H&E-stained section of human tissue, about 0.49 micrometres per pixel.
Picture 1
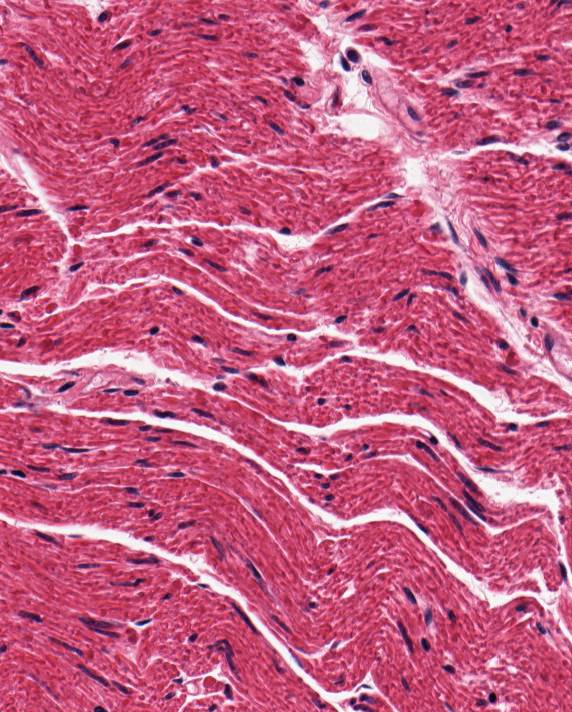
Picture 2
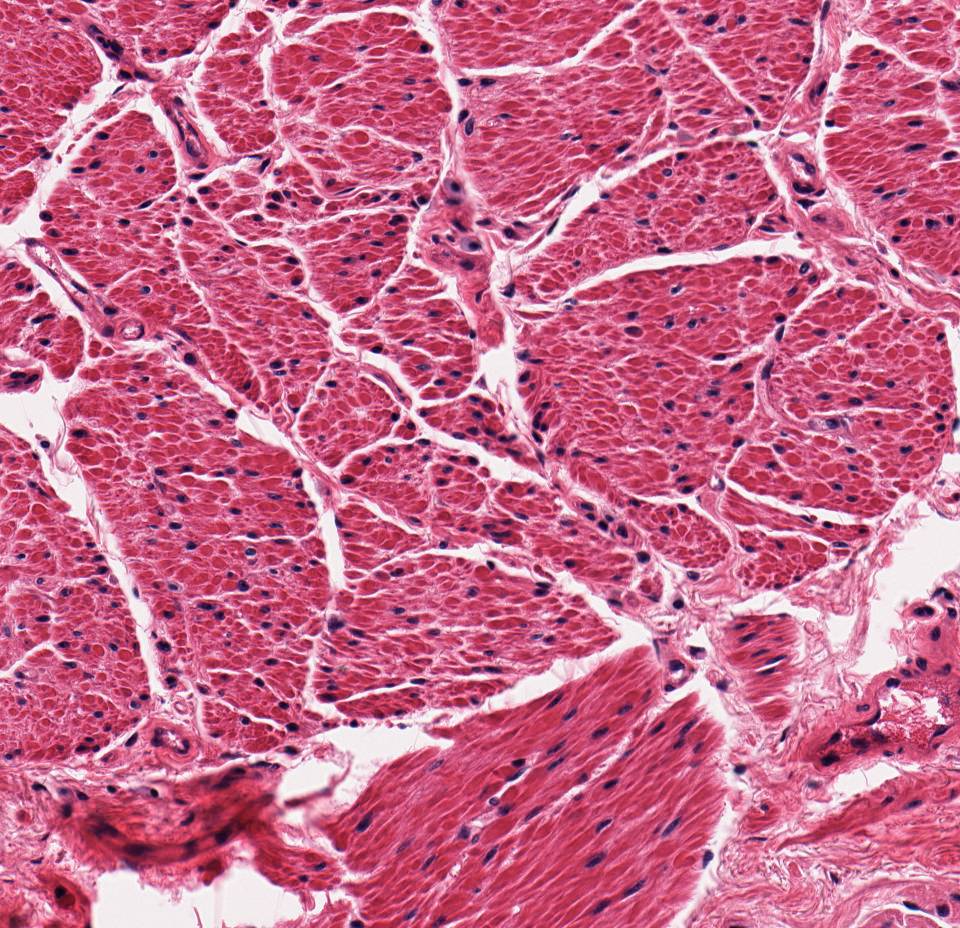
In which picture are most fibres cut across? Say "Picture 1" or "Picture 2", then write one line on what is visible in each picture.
Picture 2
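Picture 1: The field is filled almost entirely by closely packed muscle fibres cut along their length.
Picture 2: Across the upper two-thirds of the field the muscle bundles are cut in cross-section, showing many small rounded profiles.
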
